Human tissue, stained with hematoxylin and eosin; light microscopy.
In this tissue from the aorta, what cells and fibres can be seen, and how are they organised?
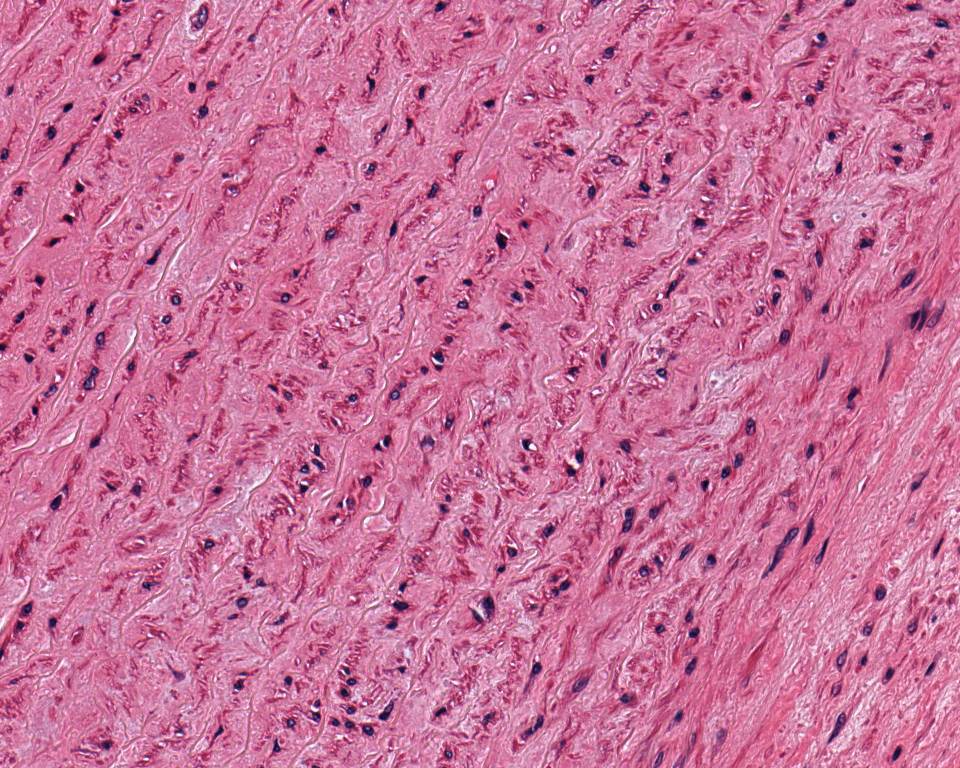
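Start at the lower right edge, where the tissue is more compact and deeper pink than elsewhere. The nuclei are small, dark and evenly scattered, never crowded or clustered. Cell borders and cytoplasm are hard to tell from the surrounding pink fibres. Nowhere will you find epithelium, glands, fat cells or an open lumen.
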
